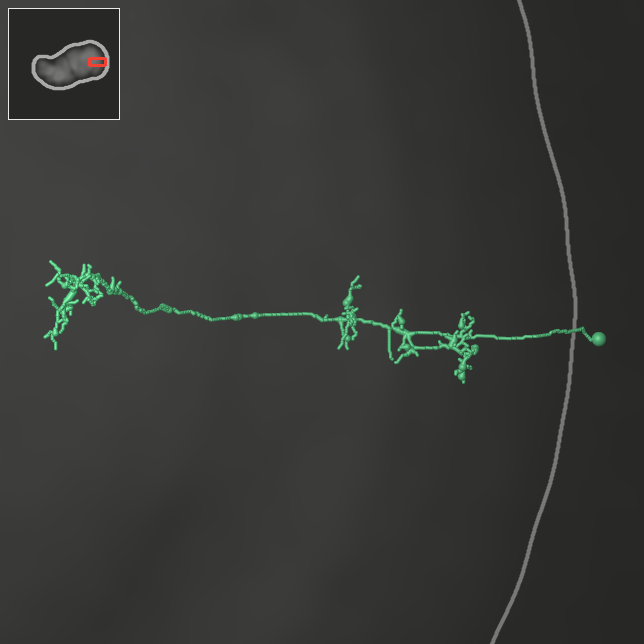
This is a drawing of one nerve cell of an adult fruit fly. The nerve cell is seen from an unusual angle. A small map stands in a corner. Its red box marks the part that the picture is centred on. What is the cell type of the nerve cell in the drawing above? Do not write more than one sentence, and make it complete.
This nerve cell carries the cell type designation Tm5Y.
